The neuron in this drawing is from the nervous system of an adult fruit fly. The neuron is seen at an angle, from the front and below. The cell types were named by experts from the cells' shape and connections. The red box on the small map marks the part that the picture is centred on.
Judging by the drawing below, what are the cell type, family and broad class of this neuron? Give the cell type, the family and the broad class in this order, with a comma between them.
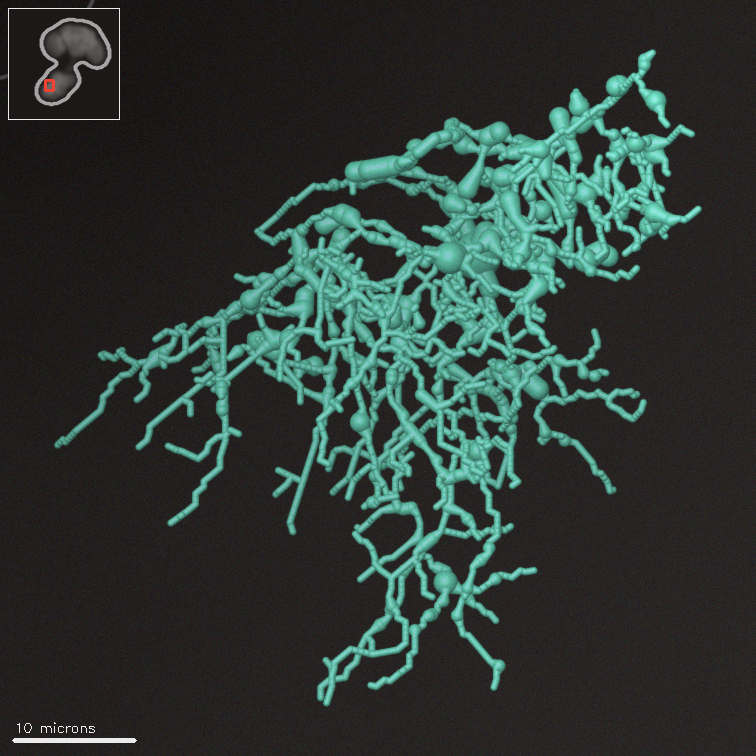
IN19A099, hemilineage 19A, nerve-cord intrinsic neuron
